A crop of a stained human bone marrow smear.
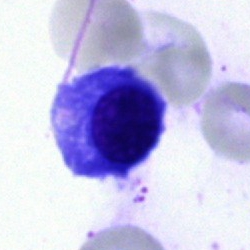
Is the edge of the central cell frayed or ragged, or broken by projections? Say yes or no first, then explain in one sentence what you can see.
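Yes. The cell outline is roughly round with a slightly bumpy, irregular edge.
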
